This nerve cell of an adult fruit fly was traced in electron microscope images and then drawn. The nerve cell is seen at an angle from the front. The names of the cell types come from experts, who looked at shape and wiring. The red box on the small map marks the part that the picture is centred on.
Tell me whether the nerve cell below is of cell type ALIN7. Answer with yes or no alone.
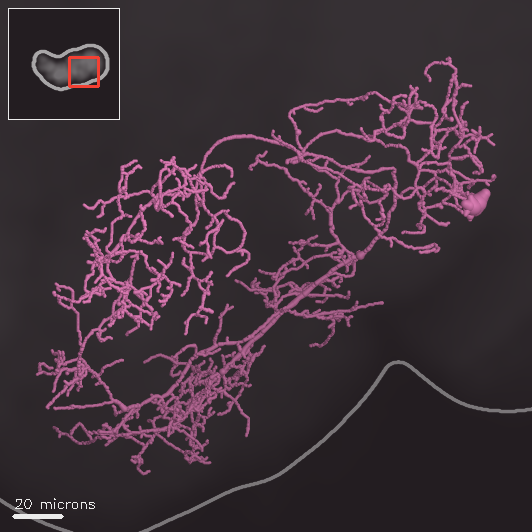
no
